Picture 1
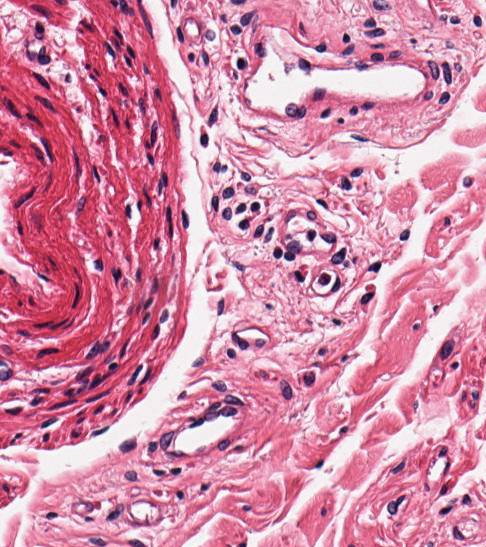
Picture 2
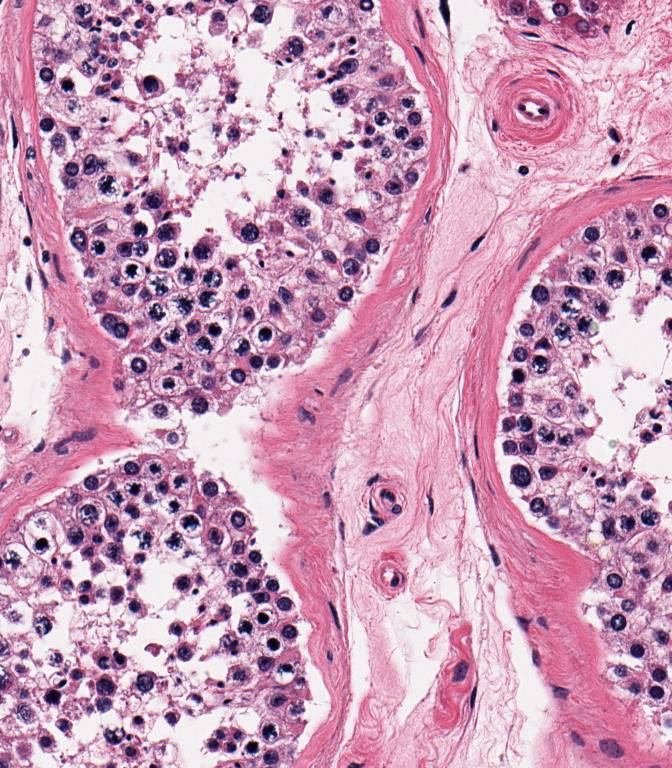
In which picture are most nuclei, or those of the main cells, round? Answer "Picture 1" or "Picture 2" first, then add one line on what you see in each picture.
Picture 2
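Picture 1: The nuclei within the vessel wall are elongated and spindle-shaped.
Picture 2: The tubules are packed with many cells having large round nuclei with coarse, clumped dark chromatin.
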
